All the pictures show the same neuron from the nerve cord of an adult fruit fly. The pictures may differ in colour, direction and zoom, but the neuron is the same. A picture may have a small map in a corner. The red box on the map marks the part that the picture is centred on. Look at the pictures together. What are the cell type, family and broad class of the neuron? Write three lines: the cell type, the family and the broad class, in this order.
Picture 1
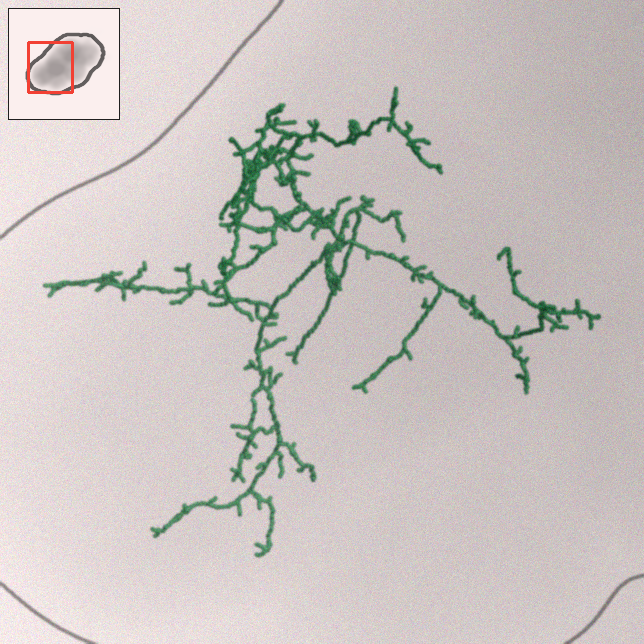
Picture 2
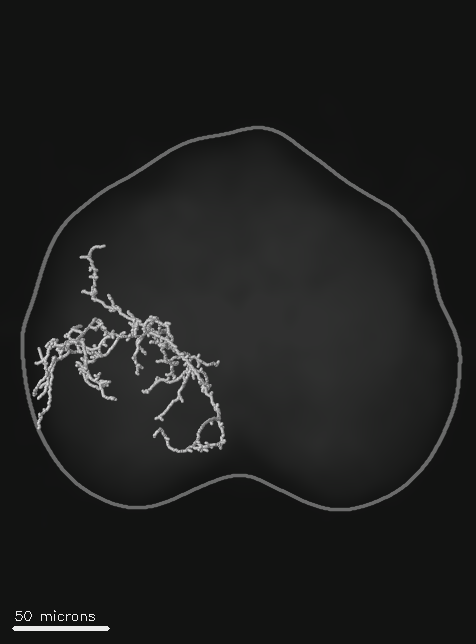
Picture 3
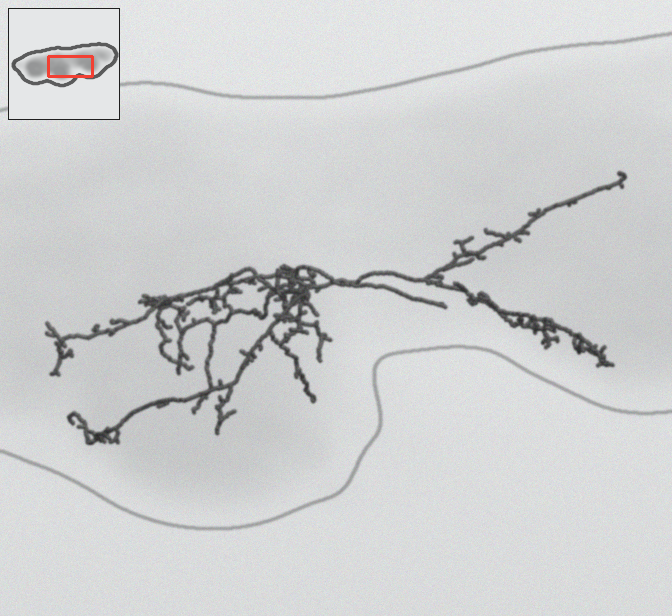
IN03A052
hemilineage 03A
nerve-cord intrinsic neuron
